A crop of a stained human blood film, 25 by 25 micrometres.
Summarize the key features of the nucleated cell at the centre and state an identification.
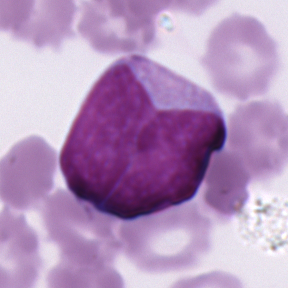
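Take your time and look at the nucleus first: it fills most of the cell, with a notch in its upper edge. Now follow the thin line that runs from its centre across toward the lower left edge. The cytoplasm shows as a pale lilac rim, mainly along the upper side of the cell. This is a myeloblast.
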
